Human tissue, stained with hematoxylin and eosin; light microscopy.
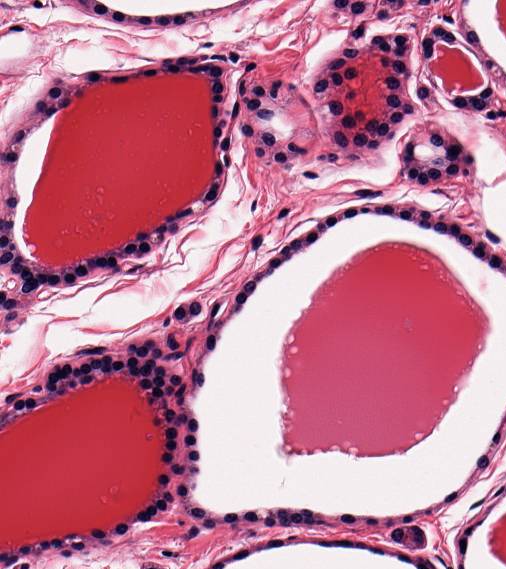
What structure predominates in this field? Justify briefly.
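Thyroid follicle, I'd say, is what this field mainly shows. Closed round to polygonal follicles in a little stroma hold homogeneous deep pink-red colloid, each lined by one layer of low cuboidal to flattened cells with small, round, uniformly dark nuclei spaced evenly along the walls.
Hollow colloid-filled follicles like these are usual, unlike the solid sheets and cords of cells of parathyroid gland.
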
